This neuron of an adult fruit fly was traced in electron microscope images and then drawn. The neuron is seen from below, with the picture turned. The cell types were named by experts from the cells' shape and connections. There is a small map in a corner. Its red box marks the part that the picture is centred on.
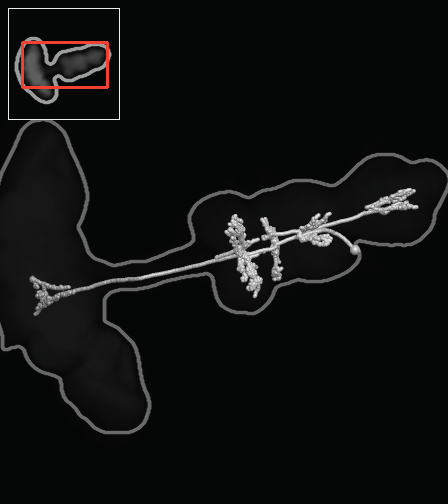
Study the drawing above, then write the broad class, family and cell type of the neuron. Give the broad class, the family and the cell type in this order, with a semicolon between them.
ascending neuron; hemilineage 05B; AN05B023a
